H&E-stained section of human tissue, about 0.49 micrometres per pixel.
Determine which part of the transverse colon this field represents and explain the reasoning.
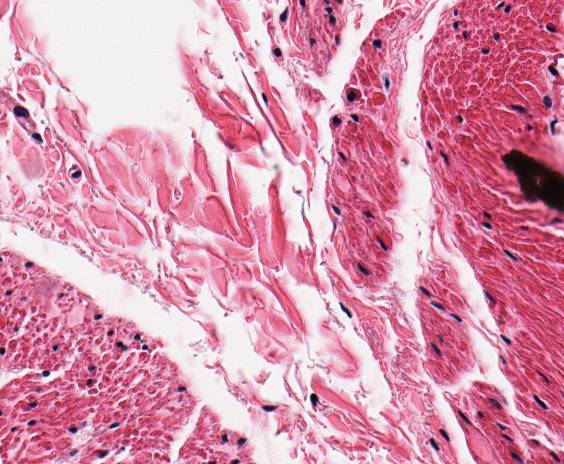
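Smooth muscle. Field: separate muscle bundles divided by pale clefts and strands of loose connective tissue. Lower left bundle cut across, fibres as small pink profiles. Centre: fibres lying loosely as elongated pale pink pieces, slanting upper left to lower right.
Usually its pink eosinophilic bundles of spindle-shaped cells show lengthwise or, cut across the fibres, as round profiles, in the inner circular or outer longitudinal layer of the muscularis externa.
Nuclei scattered through the bundles: small, dark purple, round to oval.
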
